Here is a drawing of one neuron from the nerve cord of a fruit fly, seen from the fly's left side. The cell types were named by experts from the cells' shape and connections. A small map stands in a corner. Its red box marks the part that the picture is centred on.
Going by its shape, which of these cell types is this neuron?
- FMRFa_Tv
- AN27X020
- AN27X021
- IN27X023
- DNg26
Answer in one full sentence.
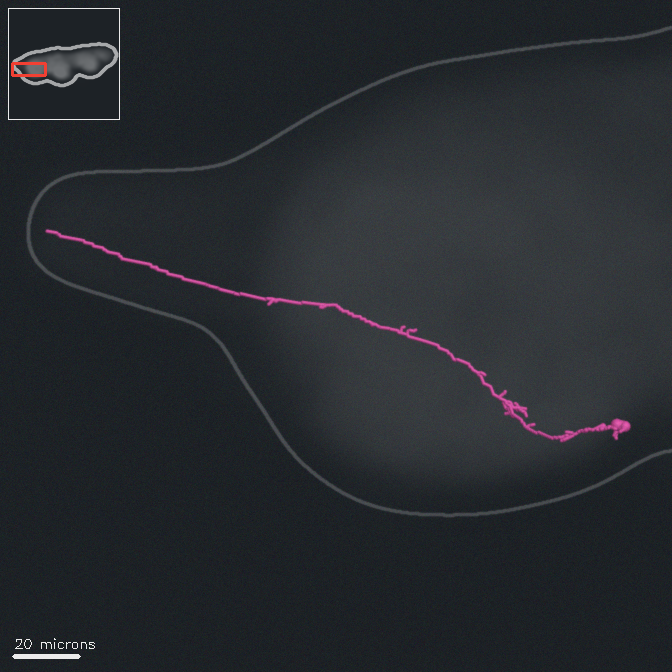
The neuron is of cell type AN27X020.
